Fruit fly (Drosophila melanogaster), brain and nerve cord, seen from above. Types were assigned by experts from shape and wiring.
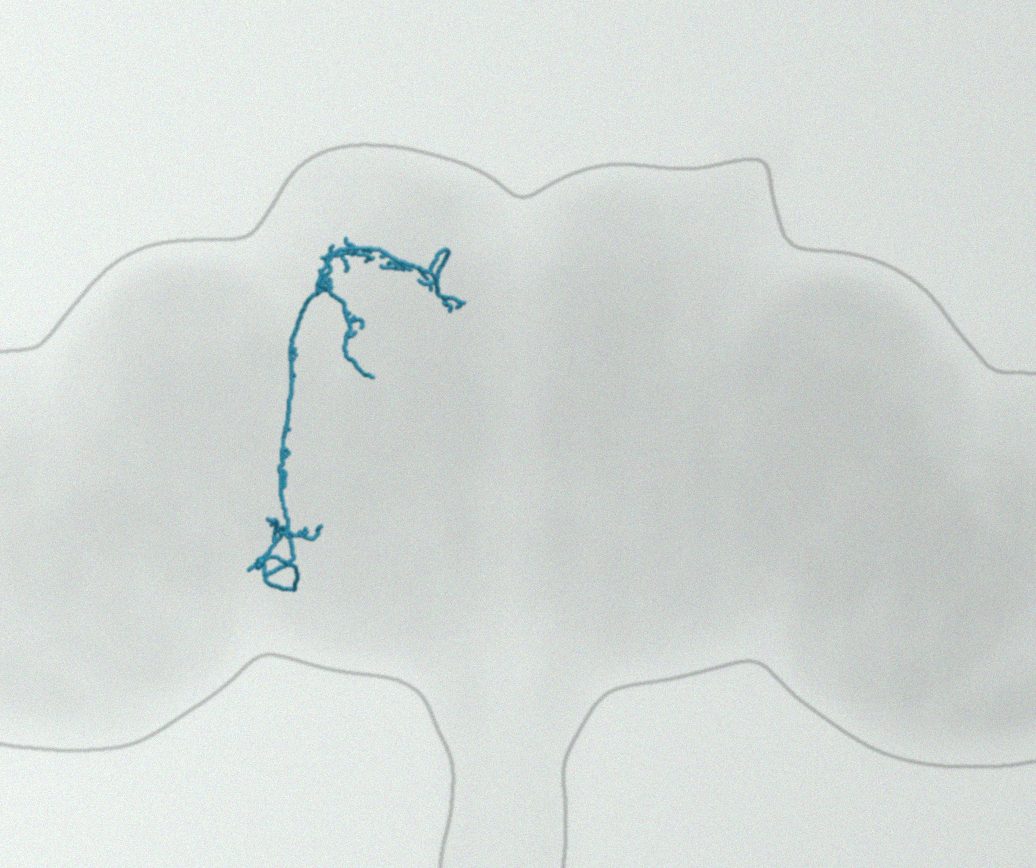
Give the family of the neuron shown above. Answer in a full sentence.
The family is class Kenyon Cell.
